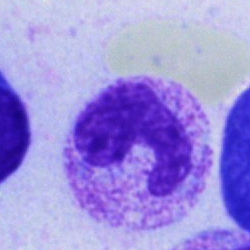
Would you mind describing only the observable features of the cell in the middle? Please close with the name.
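See how smooth and round the outline is? The curved nucleus has its opening facing downward, and you won't find any nucleoli in it. There aren't any vacuoles in the cytoplasm either. That one's a band neutrophil.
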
